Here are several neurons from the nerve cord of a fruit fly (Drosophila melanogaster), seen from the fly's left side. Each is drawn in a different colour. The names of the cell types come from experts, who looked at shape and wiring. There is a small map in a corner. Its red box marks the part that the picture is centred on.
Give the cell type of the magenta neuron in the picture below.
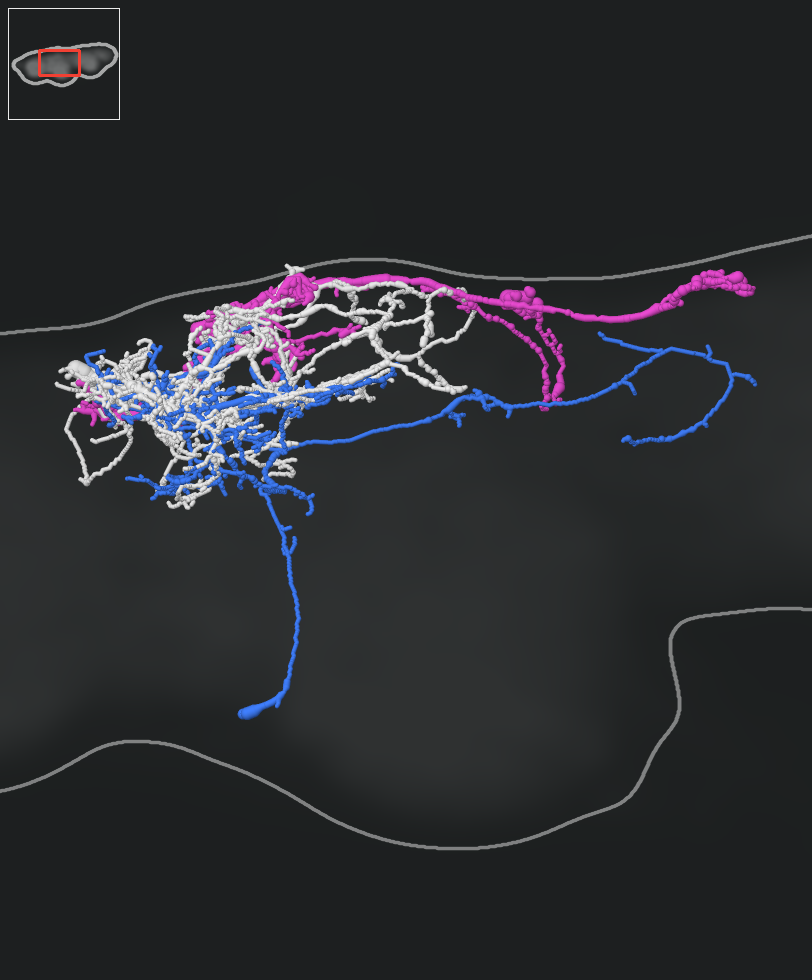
IN11B001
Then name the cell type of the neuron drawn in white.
IN19B023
